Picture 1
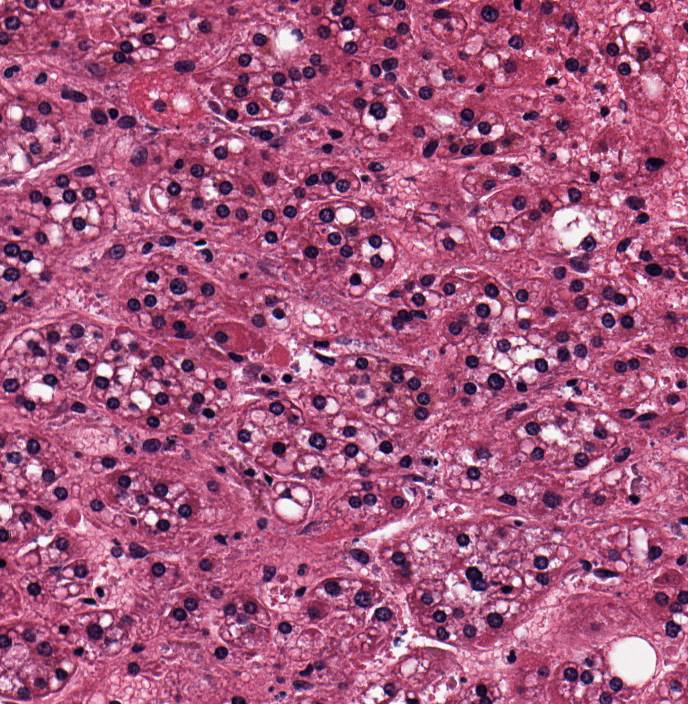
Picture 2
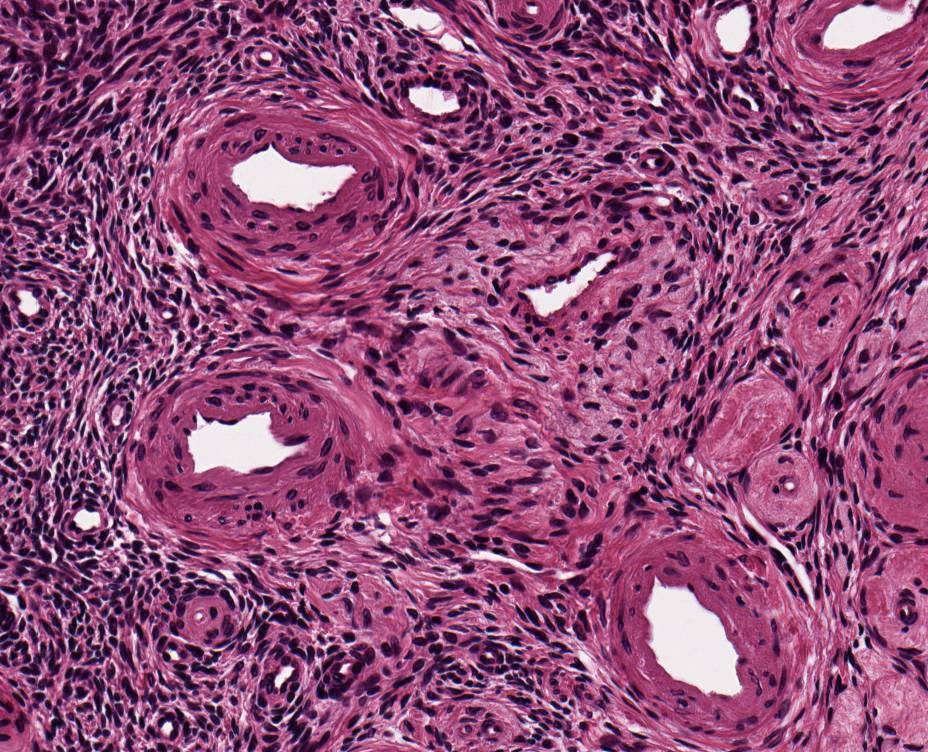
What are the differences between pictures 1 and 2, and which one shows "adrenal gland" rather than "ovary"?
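Adrenal gland occupies picture 1, and ovary picture 2. Picture 1: across the whole field, cells are grouped in rounded nests separated by thin pink septa. Many have pale cytoplasm filled with small clear vacuoles, giving a bubbly look, and their nuclei are small, round and darkly stained, mostly one to a cell. Picture 2: several thick-walled vessels lie scattered through a cellular stroma, their walls built of pink, concentric layers of spindle cells with elongated nuclei. The stroma is densely packed with small cells having dark oval to spindle-shaped nuclei and scant cytoplasm, and these cells run in swirling streams that curve around the vessels.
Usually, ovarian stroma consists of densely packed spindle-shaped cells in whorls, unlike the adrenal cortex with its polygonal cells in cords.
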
